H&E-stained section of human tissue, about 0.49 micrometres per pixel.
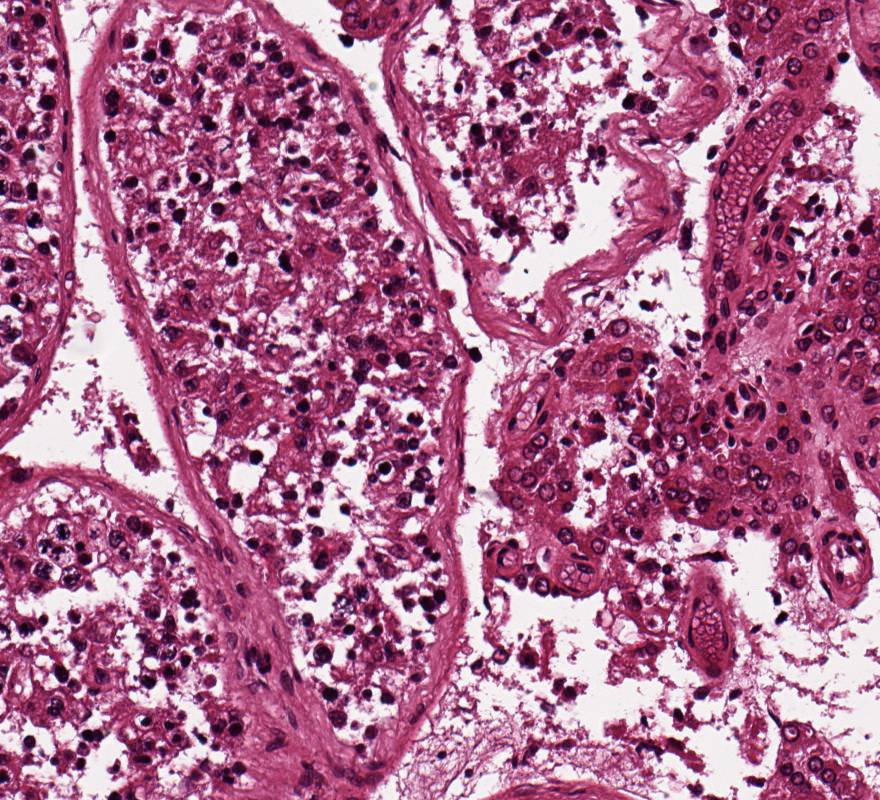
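Testis, H&E-stained. Large rounded and elongated tubules take up the left and centre, each with a distinct pink wall. Those walls are thick, layered eosinophilic bands holding flattened spindle-shaped nuclei. Many cells inside have small, round, densely dark nuclei. In the right half, larger cells with round nuclei and distinct dark nucleoli lie in a cohesive cluster.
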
